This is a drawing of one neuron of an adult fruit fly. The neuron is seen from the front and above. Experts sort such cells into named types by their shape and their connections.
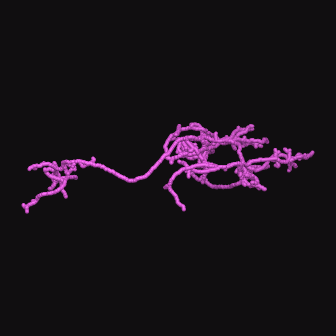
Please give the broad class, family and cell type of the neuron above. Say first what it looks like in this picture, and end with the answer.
As drawn here it is more than twice as wide as it is tall. Its broad class is central-brain intrinsic neuron. The family is hemilineage DM6_dorso_lateral. Its cell type is SIP076.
